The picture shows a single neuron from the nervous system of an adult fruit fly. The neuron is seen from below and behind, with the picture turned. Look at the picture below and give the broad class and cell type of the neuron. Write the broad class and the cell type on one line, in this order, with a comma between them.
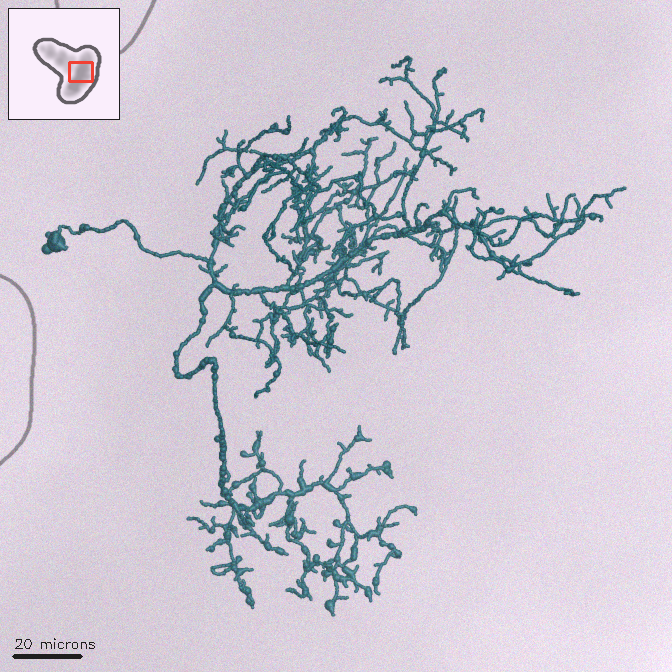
central-brain intrinsic neuron, SMP418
